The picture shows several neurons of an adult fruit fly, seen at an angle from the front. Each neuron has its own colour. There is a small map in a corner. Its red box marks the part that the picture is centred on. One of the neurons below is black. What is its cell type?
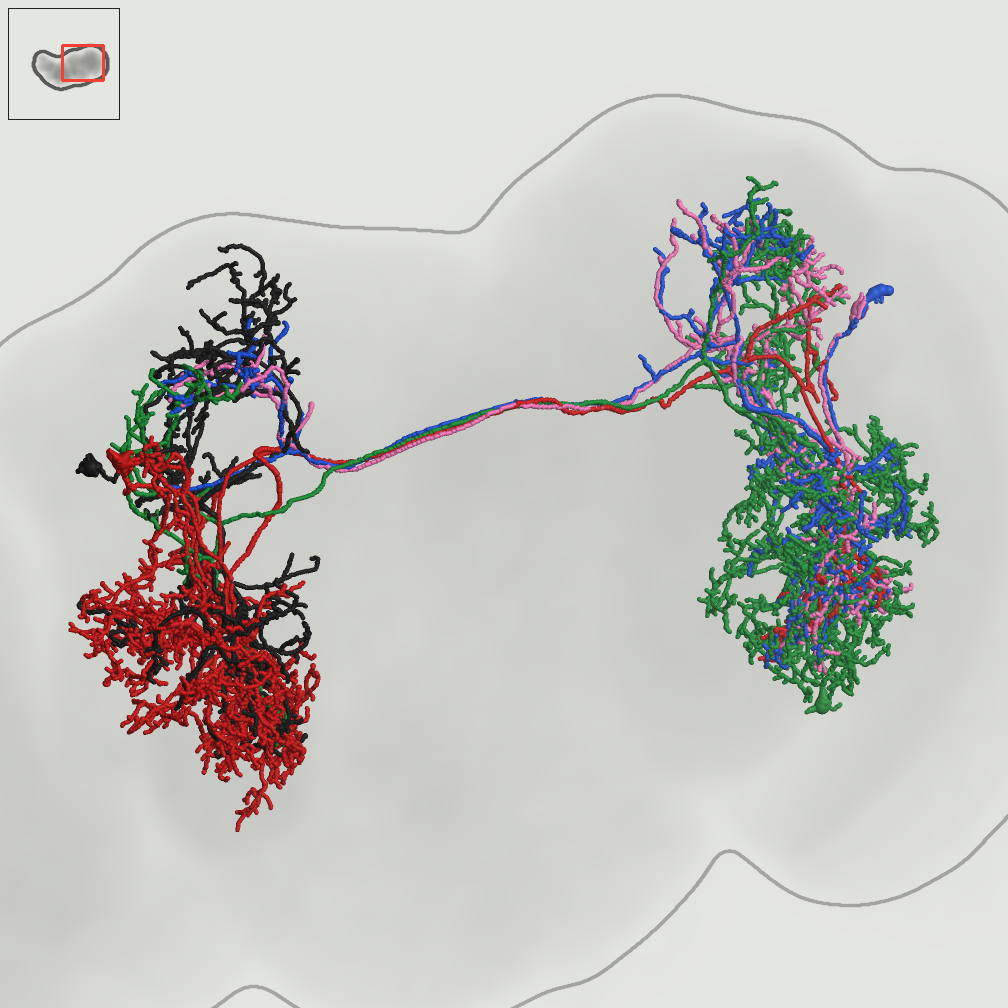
AVLP024_a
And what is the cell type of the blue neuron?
AVLP024_b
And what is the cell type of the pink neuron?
AVLP024_c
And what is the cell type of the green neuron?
AVLP315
